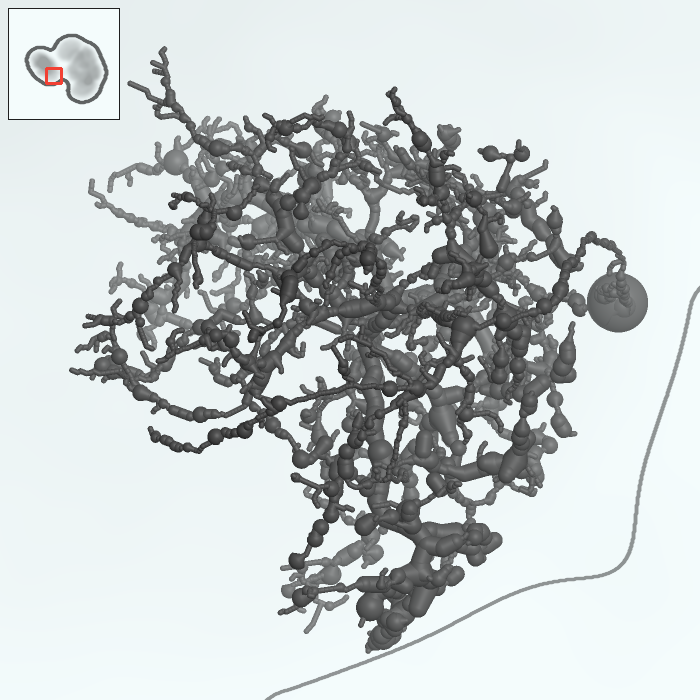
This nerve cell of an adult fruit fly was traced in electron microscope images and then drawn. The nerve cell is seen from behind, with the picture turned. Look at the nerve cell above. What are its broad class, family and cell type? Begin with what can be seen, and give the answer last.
The picture shows more than a hundred branch ends. As drawn here it is about as wide as it is tall. It is a nerve-cord intrinsic neuron. Its family is hemilineage 19A. The cell type is IN19A016.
